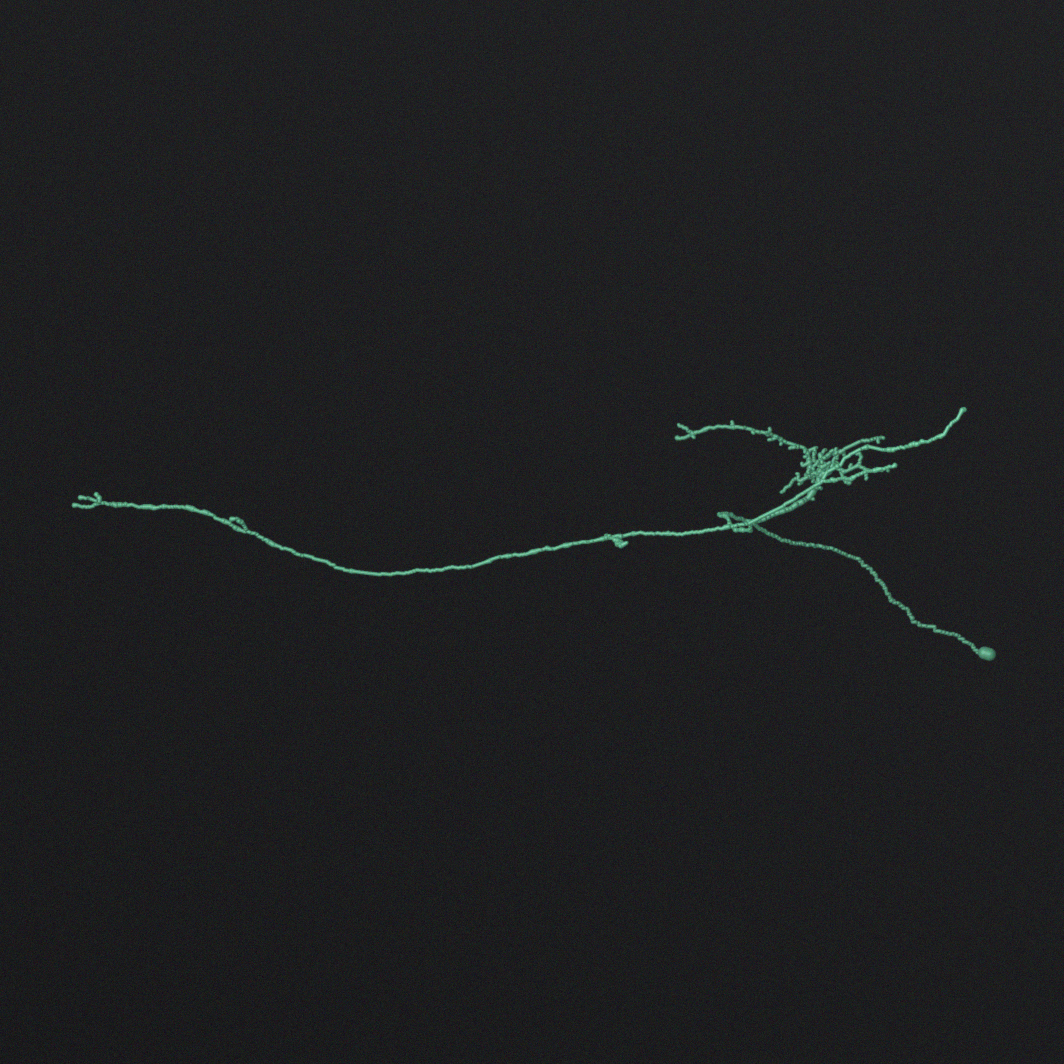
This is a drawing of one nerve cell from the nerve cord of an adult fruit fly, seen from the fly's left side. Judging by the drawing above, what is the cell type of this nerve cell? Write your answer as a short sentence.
The cell type is IN08B082.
